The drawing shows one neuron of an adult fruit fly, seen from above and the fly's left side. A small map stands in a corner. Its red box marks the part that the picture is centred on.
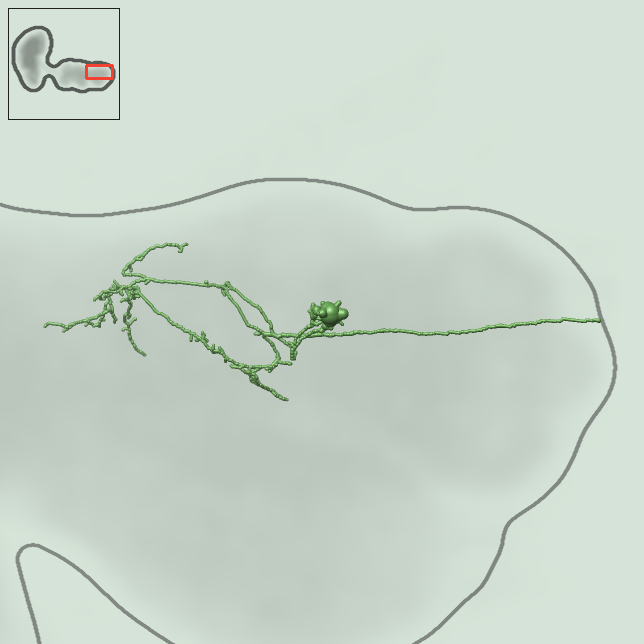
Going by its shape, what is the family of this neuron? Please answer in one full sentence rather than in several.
For this neuron, the family is MNad.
